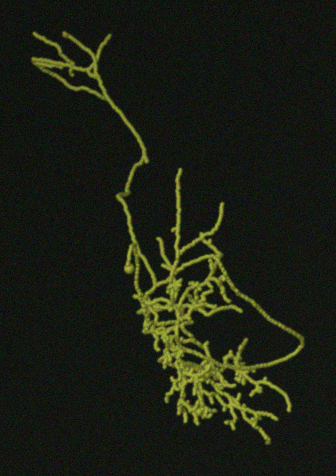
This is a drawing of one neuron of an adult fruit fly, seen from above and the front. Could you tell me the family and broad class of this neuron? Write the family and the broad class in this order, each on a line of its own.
hemilineage 17A
nerve-cord intrinsic neuron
